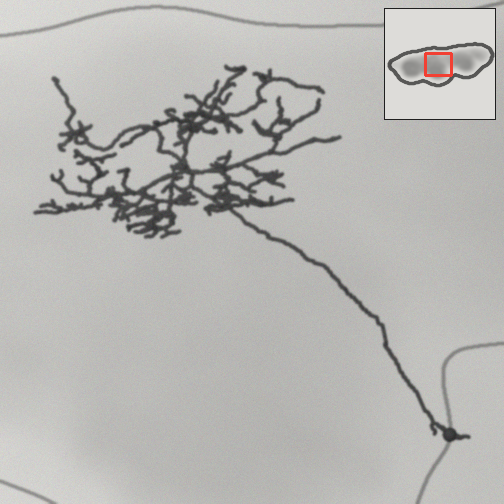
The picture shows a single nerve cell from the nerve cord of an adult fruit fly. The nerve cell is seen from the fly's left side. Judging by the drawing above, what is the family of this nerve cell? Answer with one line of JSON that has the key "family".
{"family": "hemilineage 12A"}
